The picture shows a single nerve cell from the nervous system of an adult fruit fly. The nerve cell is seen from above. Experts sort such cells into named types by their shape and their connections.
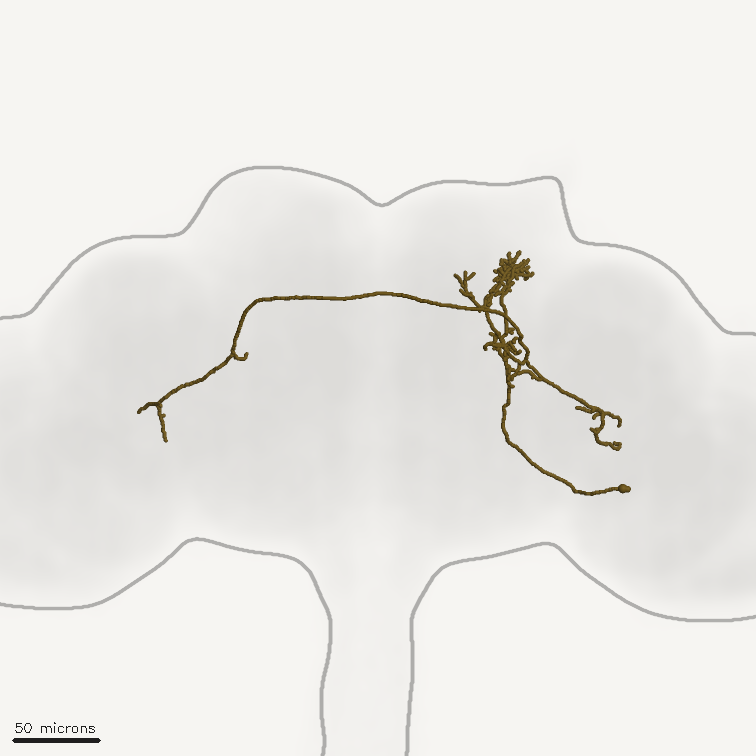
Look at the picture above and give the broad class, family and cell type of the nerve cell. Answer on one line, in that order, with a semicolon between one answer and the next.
central-brain intrinsic neuron; hemilineage DL1_dorsal; MBON15-like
